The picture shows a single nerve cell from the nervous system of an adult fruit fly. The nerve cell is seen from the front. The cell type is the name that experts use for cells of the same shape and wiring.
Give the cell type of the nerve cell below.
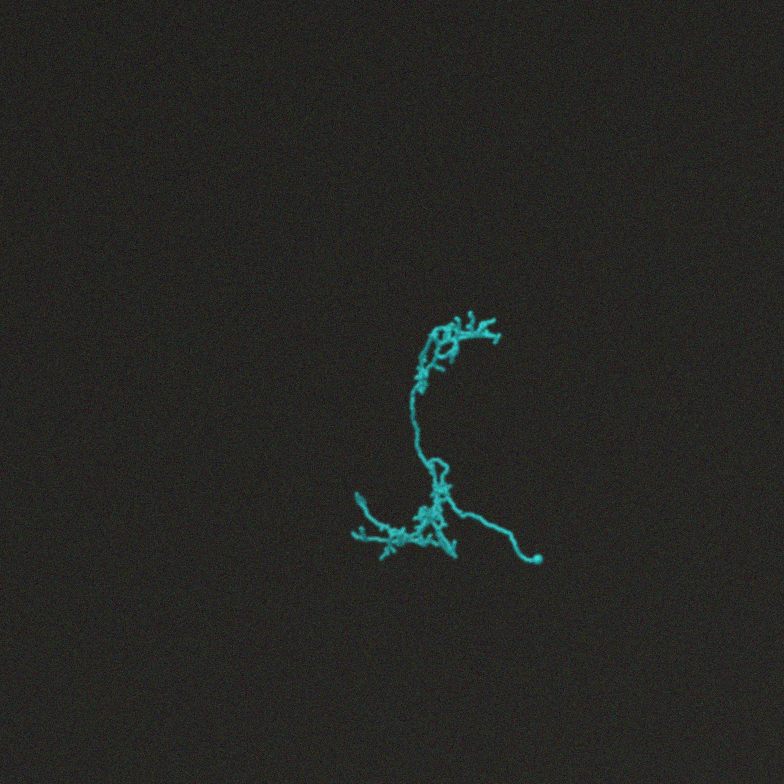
CB2620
